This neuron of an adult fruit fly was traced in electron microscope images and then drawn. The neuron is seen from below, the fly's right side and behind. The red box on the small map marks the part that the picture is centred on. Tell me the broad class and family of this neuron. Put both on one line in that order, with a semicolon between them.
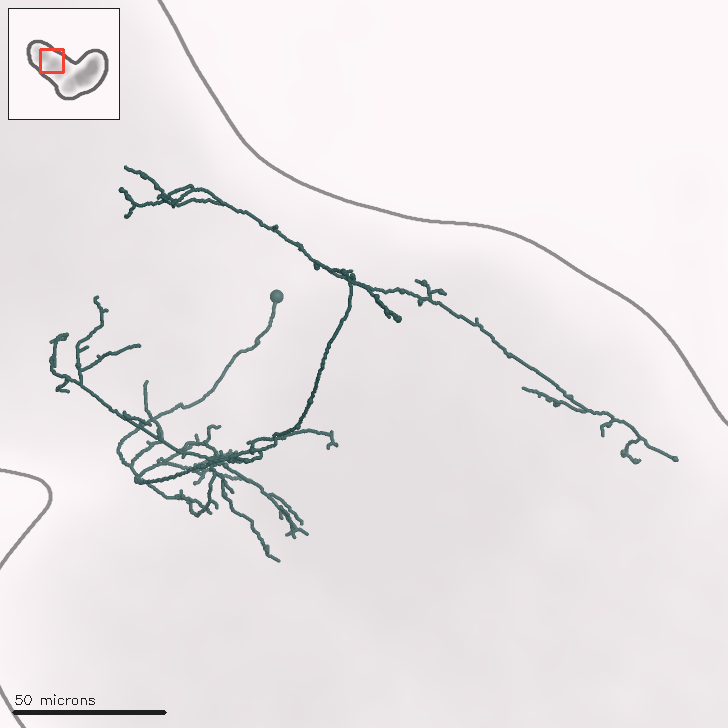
nerve-cord intrinsic neuron; hemilineage 19B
